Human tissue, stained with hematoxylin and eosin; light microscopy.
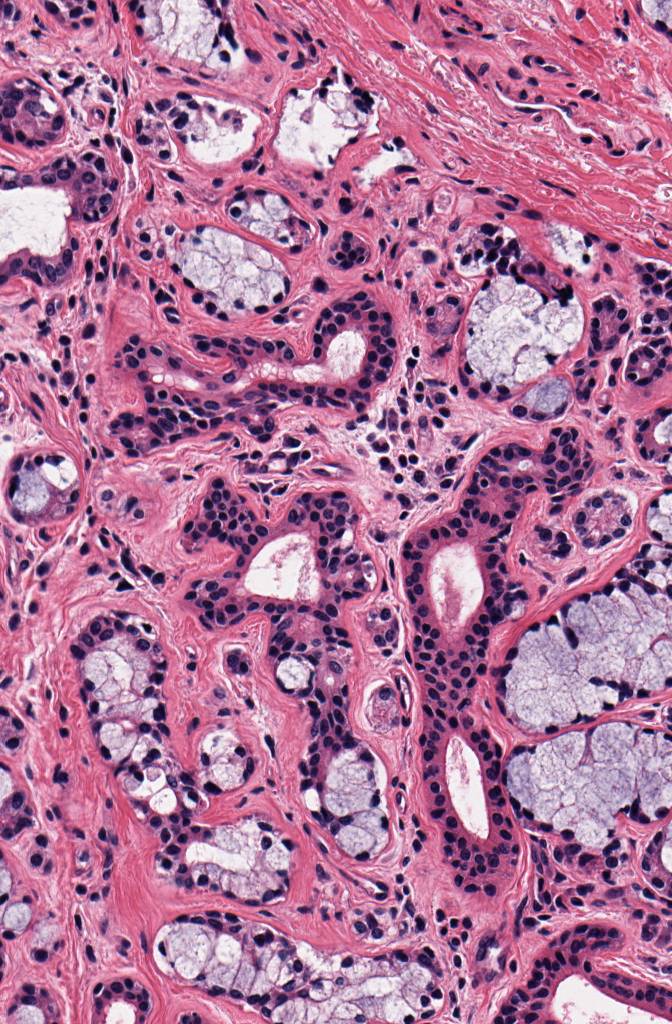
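Minor salivary gland, H&E. Many acini of cells with pale grey-blue, finely bubbly cytoplasm, largest along right side. Nuclei of these cells small, dark, pressed flat against cell base. Upper right corner: dense, parallel, wavy pink collagen bundles. Small dark round nuclei scattered in stroma between glandular units, densest near centre.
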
